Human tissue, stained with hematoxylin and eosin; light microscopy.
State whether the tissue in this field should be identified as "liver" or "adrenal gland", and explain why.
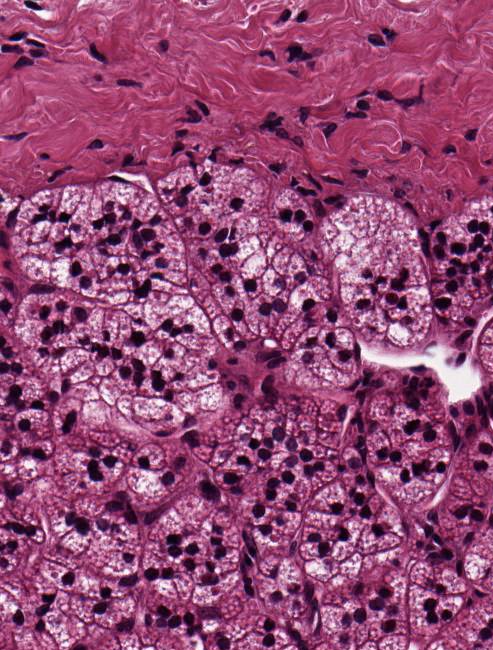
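This is adrenal gland. The cells in the nests have pale, finely vacuolated, bubbly cytoplasm rather than granular pink cytoplasm.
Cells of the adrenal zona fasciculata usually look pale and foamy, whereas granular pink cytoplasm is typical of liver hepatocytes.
The cells are grouped into rounded nests separated by thin fibrous septa, and their nuclei are small, round and darkly stained, sitting within the cells rather than flattened against the cell bases.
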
